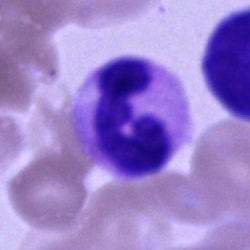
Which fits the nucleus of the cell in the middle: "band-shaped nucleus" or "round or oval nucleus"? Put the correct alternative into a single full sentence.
What the nucleus forms is a curved band rather than separate lobes.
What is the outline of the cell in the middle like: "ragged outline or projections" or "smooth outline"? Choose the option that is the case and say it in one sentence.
A smooth edge runs around this cell.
